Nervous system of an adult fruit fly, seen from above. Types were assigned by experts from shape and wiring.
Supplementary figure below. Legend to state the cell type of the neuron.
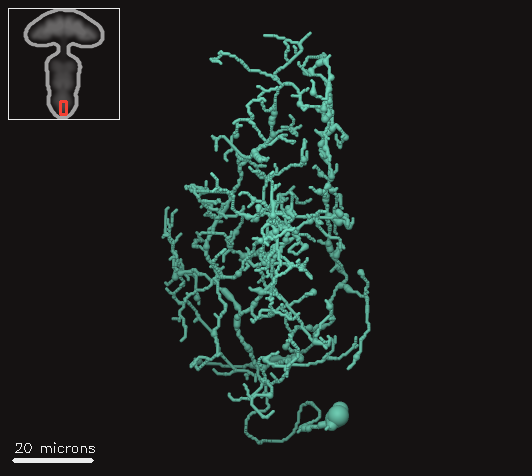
INXXX322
